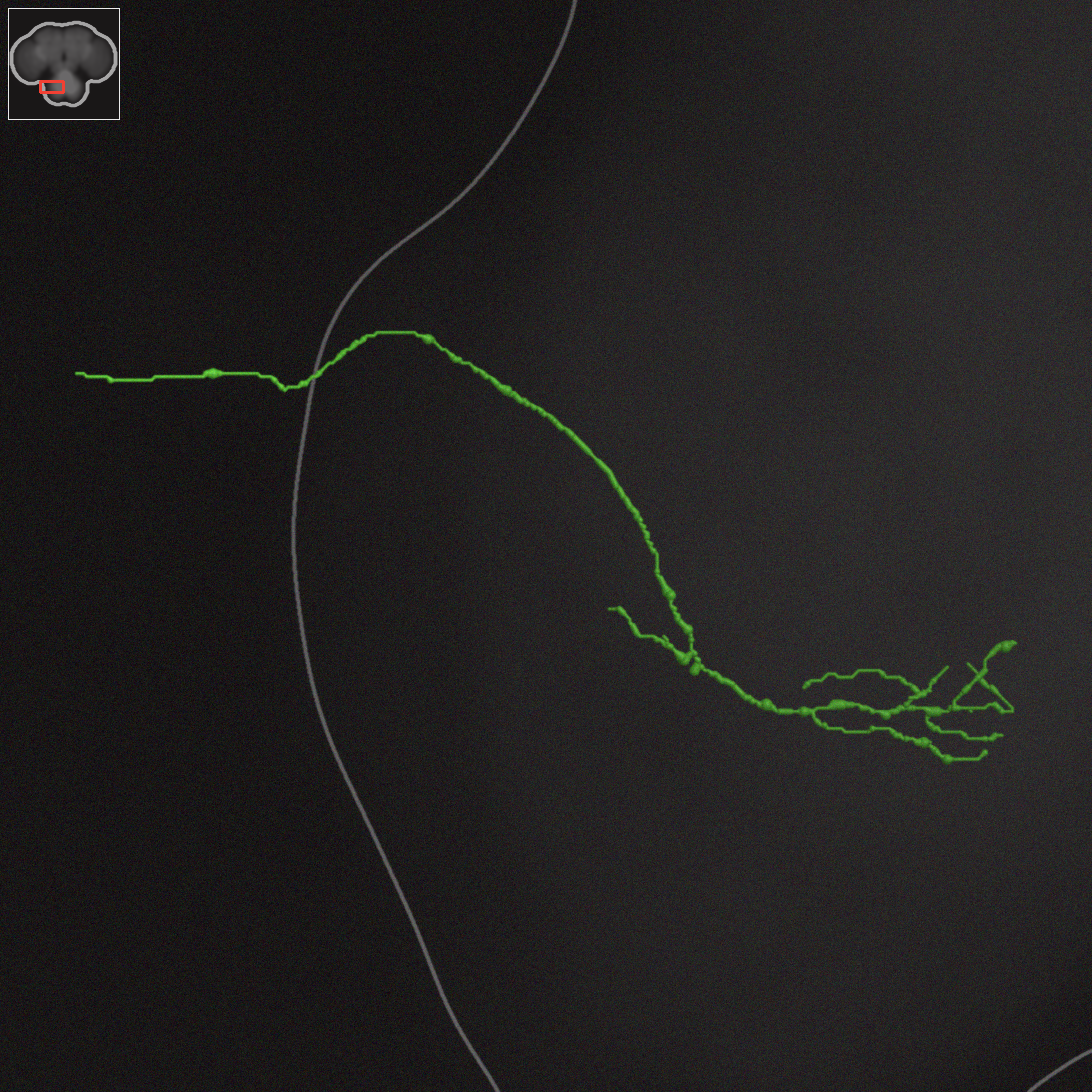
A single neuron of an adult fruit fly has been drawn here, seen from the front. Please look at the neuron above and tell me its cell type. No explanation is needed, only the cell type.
WG3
